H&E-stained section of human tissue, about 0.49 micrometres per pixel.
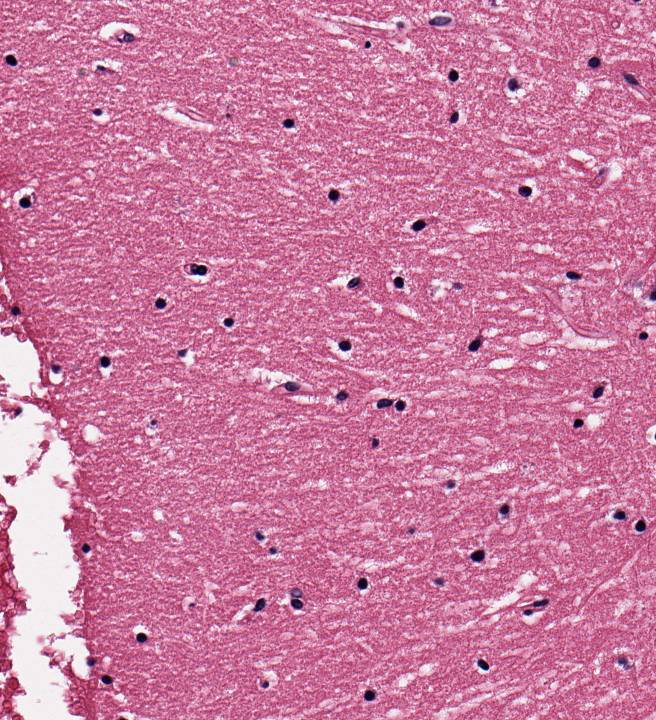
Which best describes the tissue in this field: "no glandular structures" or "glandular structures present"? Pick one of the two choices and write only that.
No glandular structures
